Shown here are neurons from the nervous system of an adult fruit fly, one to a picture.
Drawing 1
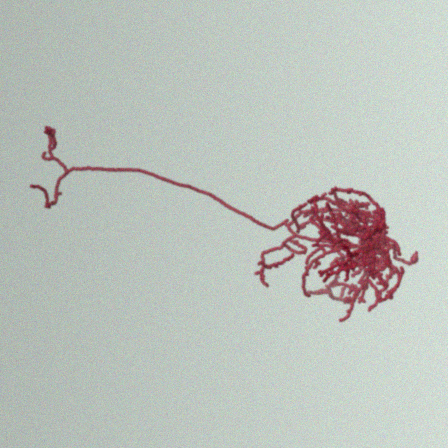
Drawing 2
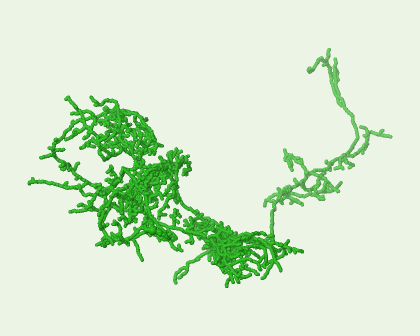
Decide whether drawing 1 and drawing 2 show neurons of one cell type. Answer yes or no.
no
